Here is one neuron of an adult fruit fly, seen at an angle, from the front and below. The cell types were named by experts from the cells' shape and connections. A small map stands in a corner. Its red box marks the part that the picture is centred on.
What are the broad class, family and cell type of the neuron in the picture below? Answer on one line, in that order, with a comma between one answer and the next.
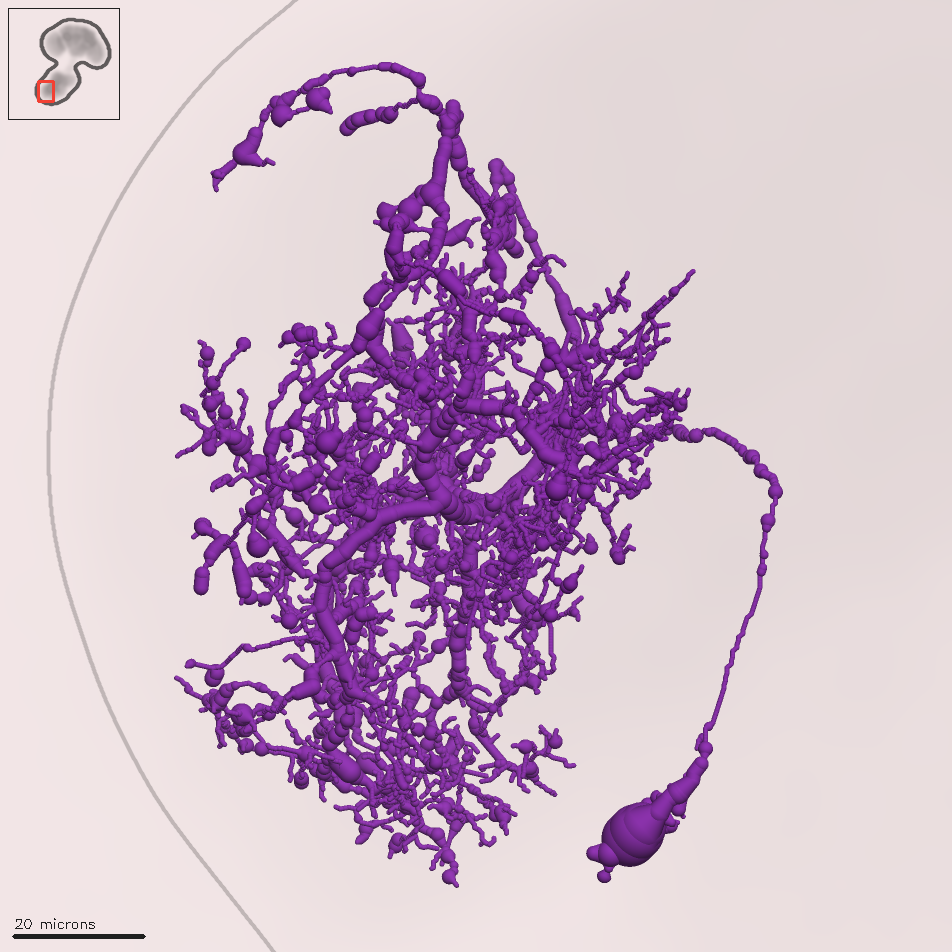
nerve-cord intrinsic neuron, hemilineage 26X, IN26X001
